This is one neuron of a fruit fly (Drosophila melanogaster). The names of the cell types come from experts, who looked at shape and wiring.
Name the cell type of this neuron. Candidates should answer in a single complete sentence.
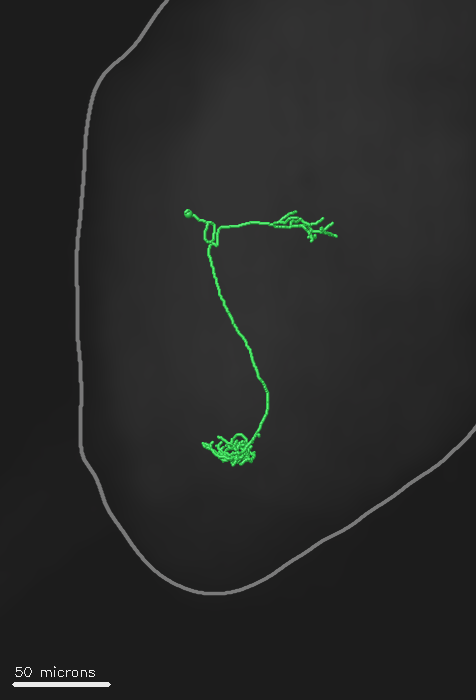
This neuron is included in the cell type LC18.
